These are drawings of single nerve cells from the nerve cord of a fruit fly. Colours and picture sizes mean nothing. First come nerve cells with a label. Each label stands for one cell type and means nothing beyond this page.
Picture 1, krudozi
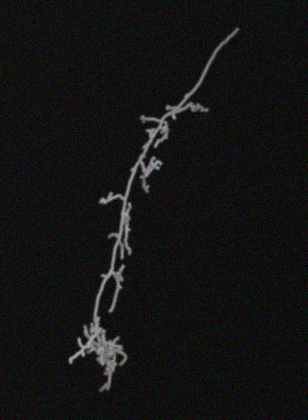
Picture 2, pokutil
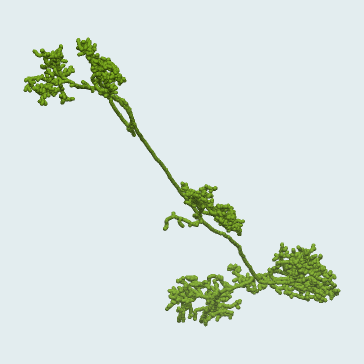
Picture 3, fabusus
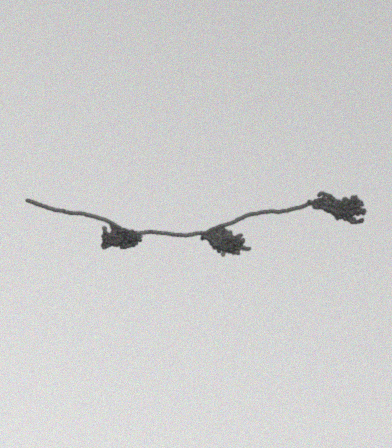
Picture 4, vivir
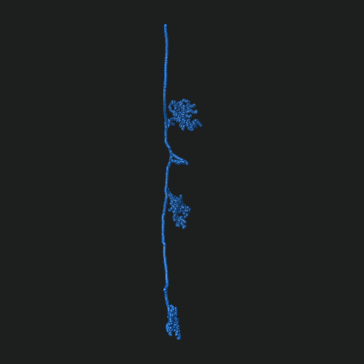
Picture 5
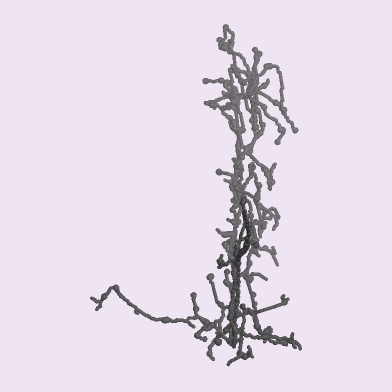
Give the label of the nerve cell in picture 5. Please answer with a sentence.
It belongs to krudozi.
